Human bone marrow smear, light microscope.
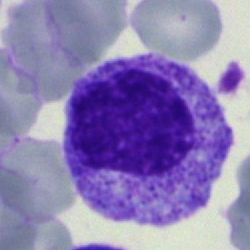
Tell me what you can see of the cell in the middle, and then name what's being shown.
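You'll notice it's roughly round, though the edge is slightly uneven and finely bumpy. The nucleus is pushed off-centre to the upper left, with deep purple chromatin that's somewhat clumped rather than fine and even. No clear vacuoles in the cytoplasm. It's a myelocyte.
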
